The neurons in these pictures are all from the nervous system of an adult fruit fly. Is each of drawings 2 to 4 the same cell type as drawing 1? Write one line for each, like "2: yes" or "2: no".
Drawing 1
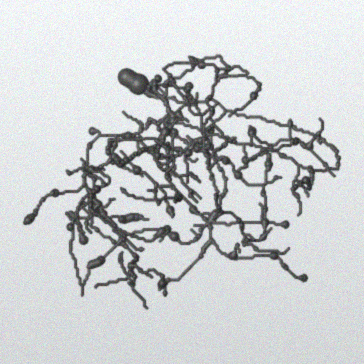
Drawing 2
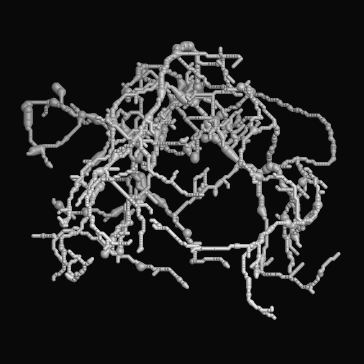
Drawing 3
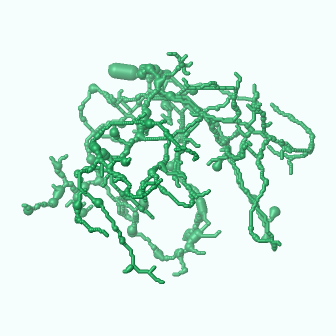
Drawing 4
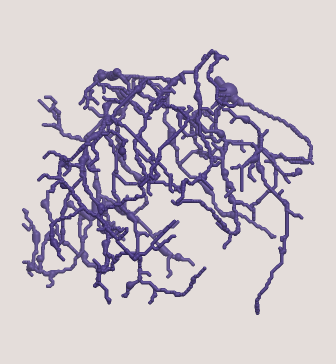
2: no
3: yes
4: yes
